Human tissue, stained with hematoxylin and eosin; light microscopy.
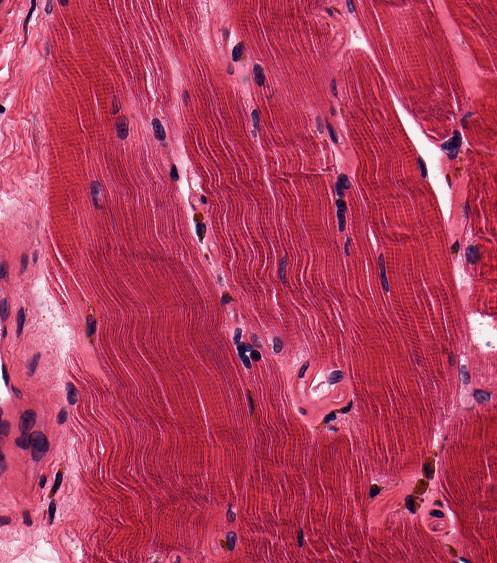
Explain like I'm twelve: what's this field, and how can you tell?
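Skeletal muscle fills the field. Long, strongly eosinophilic fibres run roughly top to bottom with a slight diagonal tilt, crossed by clear, fine transverse striations.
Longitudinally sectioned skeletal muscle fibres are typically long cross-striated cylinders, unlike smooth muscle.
The fibres and striations follow a wavy course, and a few cells between fibres, especially toward the lower right, hold golden-brown pigment.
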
